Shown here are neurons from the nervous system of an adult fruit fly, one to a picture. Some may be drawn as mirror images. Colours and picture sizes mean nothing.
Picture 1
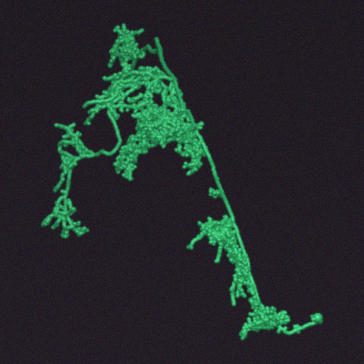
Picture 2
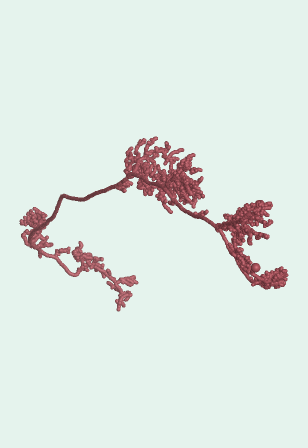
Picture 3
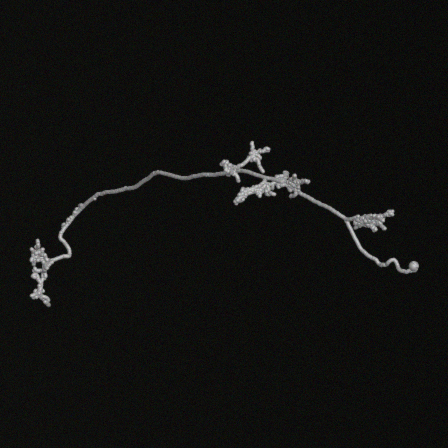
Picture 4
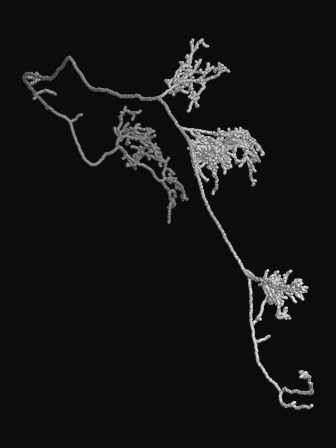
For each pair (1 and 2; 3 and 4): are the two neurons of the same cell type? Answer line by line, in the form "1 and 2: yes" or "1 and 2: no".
1 and 2: yes
3 and 4: no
